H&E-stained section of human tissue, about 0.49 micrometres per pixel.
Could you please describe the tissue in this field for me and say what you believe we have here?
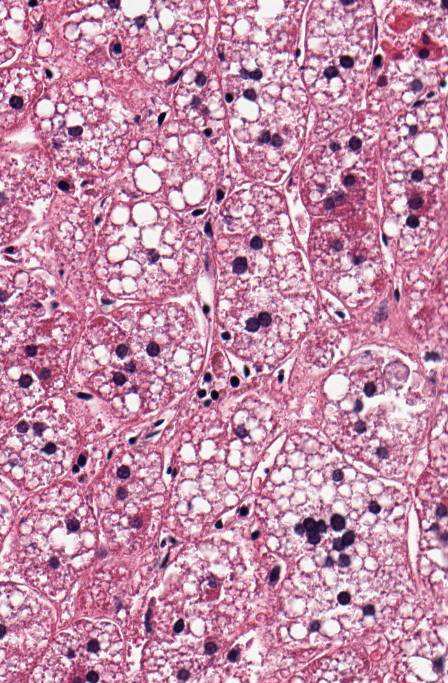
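Most cells have cytoplasm full of many clear, round vacuoles, so it looks bubbly. The vacuoles vary in size, a few larger ones among many small. Nuclei of the nest cells are small, round and dark. The septa carry thin-walled capillaries lined by flattened endothelial cells with elongated nuclei. The tissue is adrenal gland.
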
